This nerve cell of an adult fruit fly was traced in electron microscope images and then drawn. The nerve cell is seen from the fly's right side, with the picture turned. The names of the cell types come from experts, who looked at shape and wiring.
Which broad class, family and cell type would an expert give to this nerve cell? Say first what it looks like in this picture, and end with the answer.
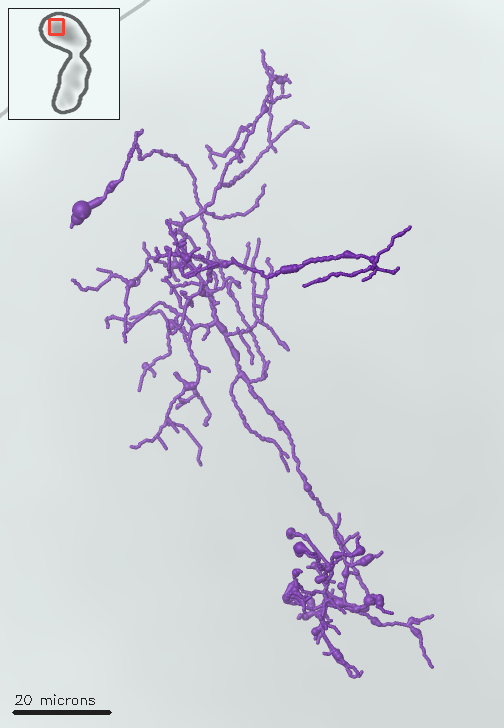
The cell body is at the upper left of the picture. From top to bottom in the picture it spans about 130 microns. Dozens of branch ends can be seen. This is a central-brain intrinsic neuron. Its family is hemilineage SMPad2. The cell type is CB2411.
